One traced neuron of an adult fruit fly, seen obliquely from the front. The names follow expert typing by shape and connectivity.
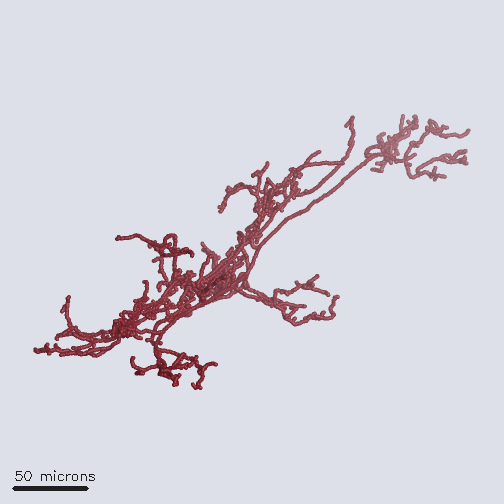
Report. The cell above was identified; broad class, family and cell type: nerve-cord intrinsic neuron; hemilineage 05B; IN05B024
